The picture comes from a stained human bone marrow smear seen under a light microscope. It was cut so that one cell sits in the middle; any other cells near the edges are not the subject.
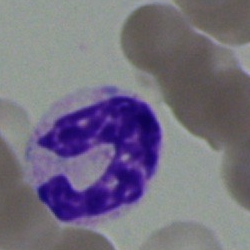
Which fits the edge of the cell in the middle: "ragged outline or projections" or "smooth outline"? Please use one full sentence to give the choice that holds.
In outline, this cell is smooth rather than rough.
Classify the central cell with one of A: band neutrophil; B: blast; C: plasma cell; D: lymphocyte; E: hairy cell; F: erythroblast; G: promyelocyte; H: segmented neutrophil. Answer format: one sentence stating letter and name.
The cell placed in the middle is a band neutrophil; option A is correct.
